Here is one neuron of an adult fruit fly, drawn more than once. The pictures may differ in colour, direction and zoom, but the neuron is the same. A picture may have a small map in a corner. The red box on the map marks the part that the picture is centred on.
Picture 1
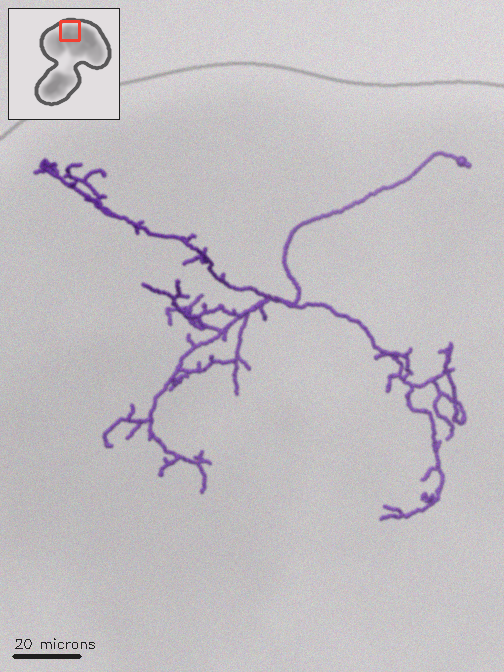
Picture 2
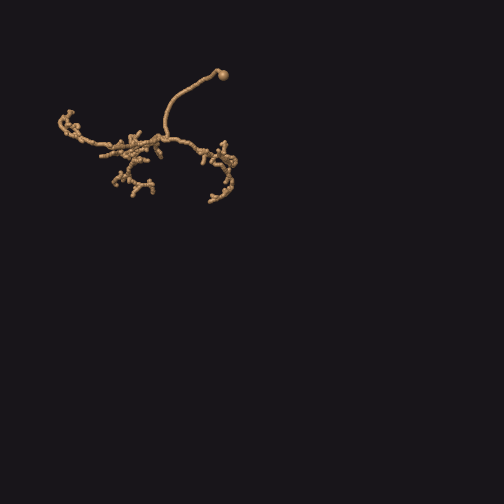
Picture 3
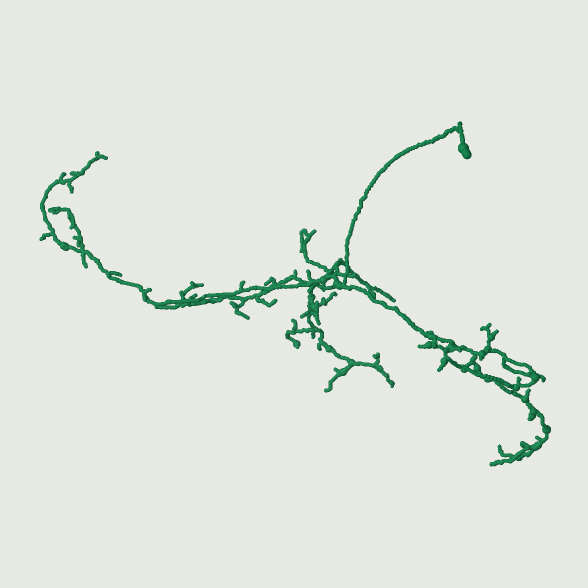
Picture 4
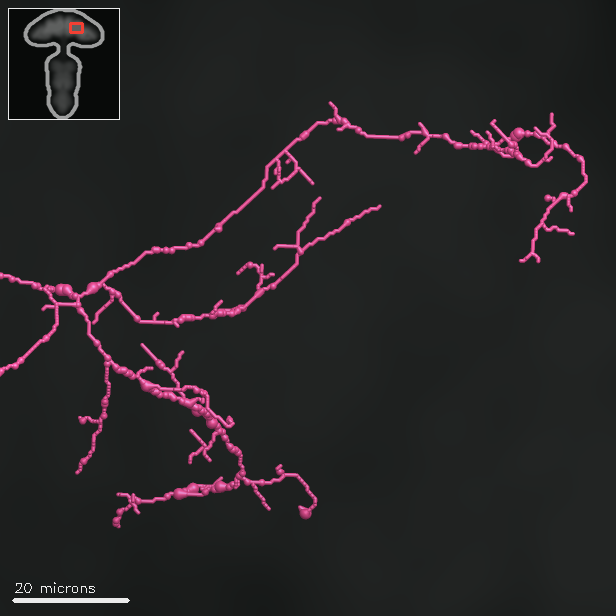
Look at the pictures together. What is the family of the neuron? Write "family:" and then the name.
family: hemilineage SMPp&v1_posterior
